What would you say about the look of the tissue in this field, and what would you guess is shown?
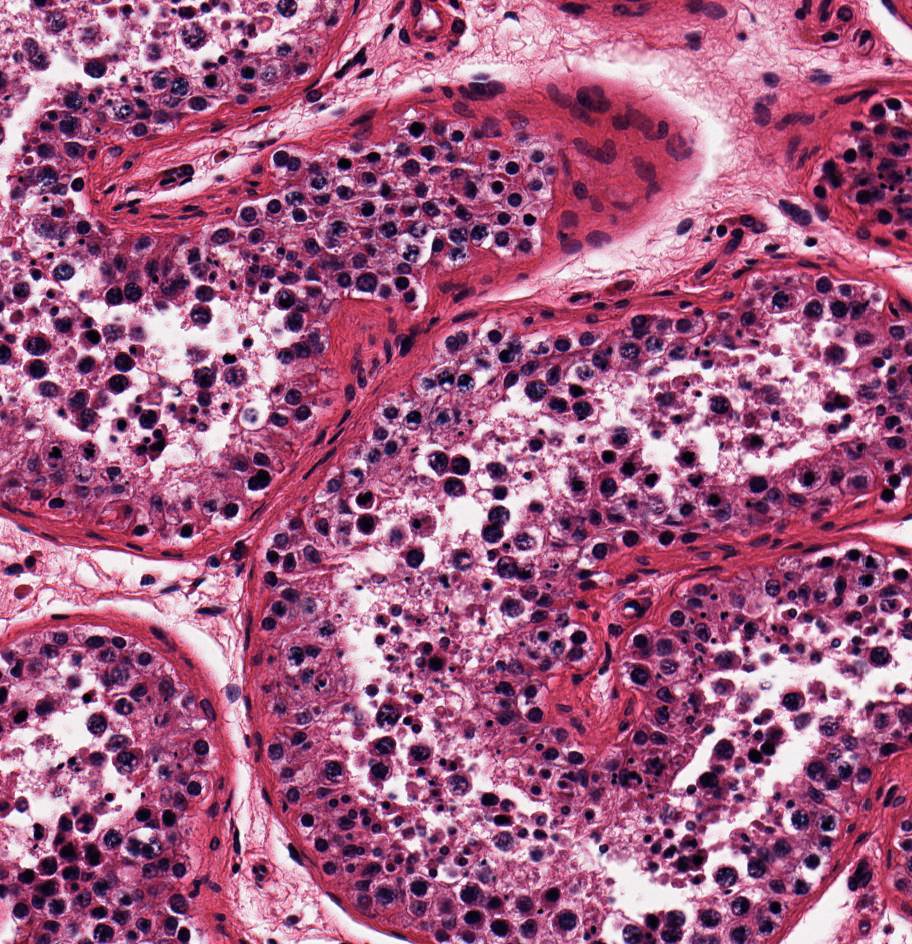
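Closely packed large rounded and elongated tubular profiles are separated only by narrow bands of tissue. Each tubule holds many layers of crowded round cells with dark round nuclei, some larger ones with paler cytoplasm. Irregular white central spaces contain loosely scattered detached cells. This is testis.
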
